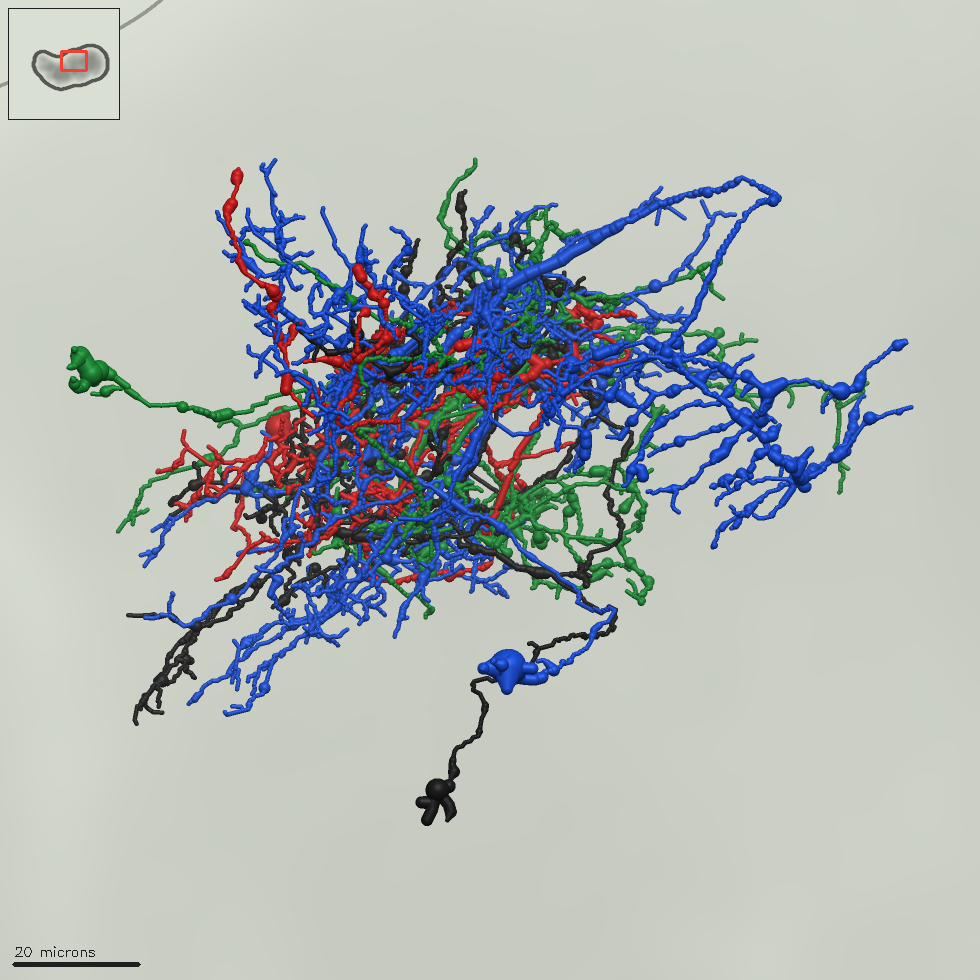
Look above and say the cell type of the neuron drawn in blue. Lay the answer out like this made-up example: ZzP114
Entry: AOTU009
